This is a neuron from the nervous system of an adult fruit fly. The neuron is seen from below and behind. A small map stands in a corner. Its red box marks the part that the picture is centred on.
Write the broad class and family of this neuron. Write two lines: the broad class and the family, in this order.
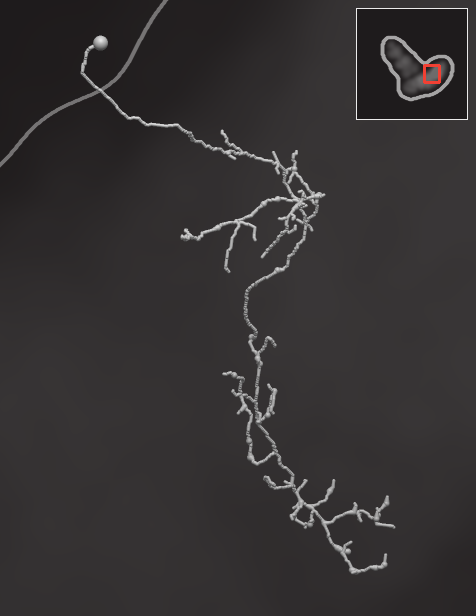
central-brain intrinsic neuron
hemilineage DM6_dorso_lateral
